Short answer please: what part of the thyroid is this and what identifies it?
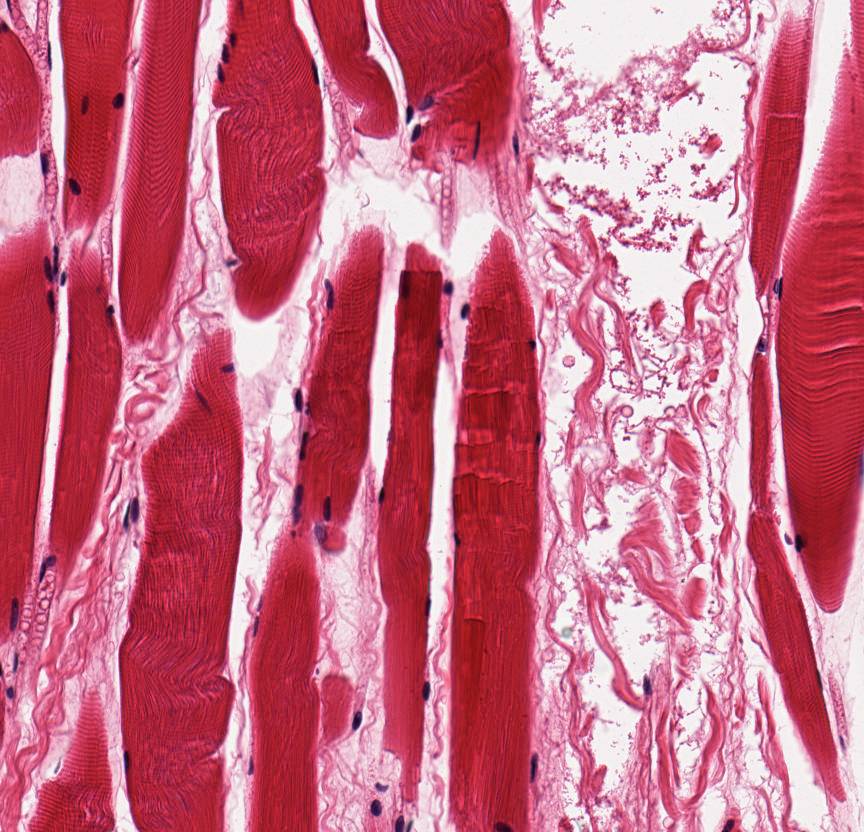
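Skeletal muscle is what this field shows. Decisive are the fine transverse cross-striations along the length of the muscle fibres and the small, dark, oval nuclei at their edges rather than their centres. The fibre cytoplasm stains a deep red.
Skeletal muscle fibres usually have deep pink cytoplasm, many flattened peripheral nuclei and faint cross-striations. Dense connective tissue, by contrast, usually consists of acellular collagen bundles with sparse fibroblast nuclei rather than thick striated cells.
Pale pink loose connective tissue with wavy collagen strands lies between the fibres.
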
